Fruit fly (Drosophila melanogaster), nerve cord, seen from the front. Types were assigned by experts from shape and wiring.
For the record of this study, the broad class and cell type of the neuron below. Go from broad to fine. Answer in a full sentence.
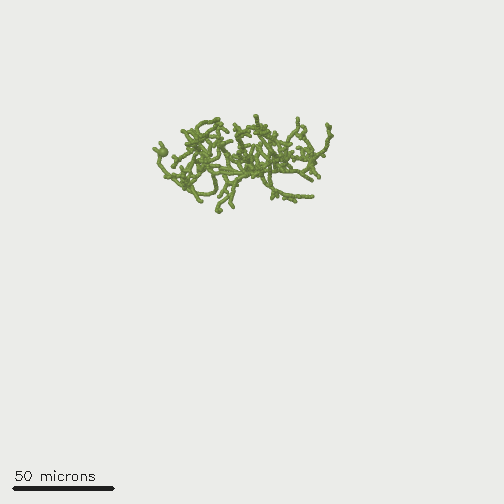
A nerve-cord intrinsic neuron, type INXXX421.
